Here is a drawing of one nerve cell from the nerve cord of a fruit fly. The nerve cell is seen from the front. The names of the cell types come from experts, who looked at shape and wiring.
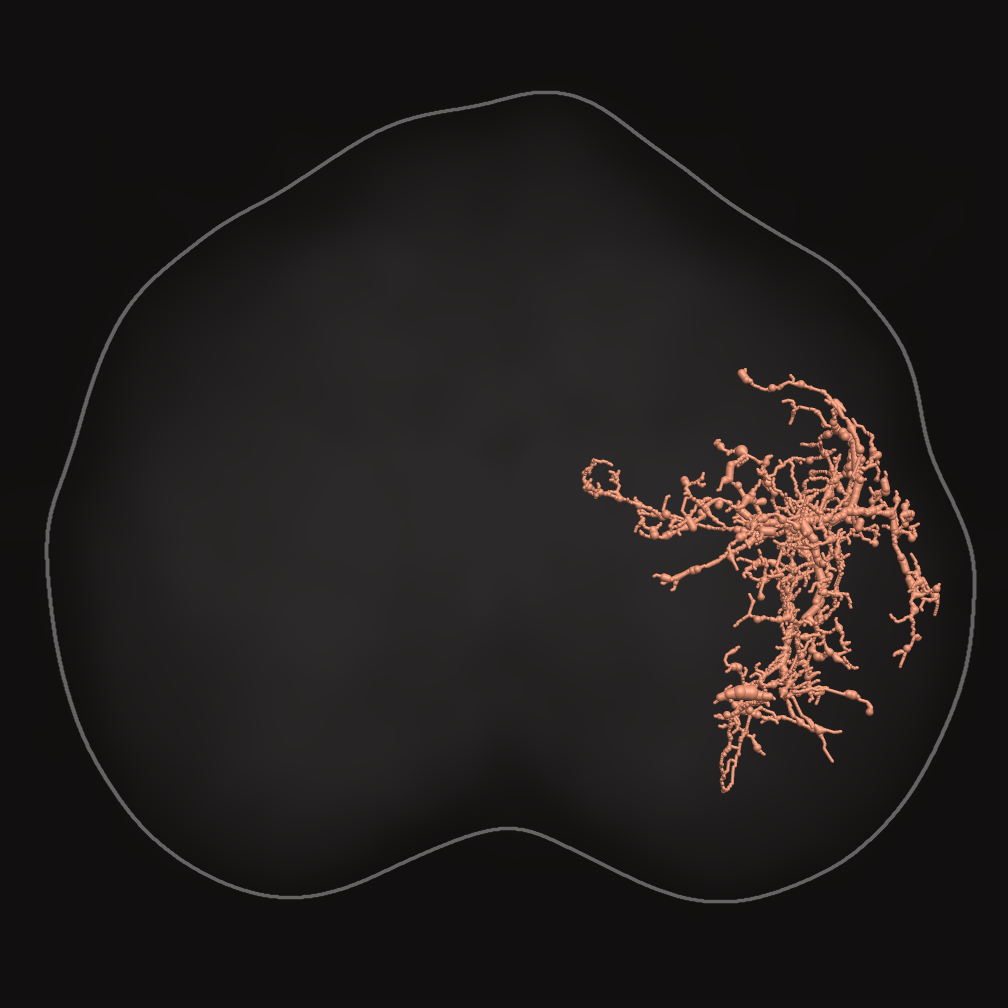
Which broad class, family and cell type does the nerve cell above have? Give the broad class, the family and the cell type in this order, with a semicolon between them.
nerve-cord intrinsic neuron; hemilineage 13A; IN13A018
